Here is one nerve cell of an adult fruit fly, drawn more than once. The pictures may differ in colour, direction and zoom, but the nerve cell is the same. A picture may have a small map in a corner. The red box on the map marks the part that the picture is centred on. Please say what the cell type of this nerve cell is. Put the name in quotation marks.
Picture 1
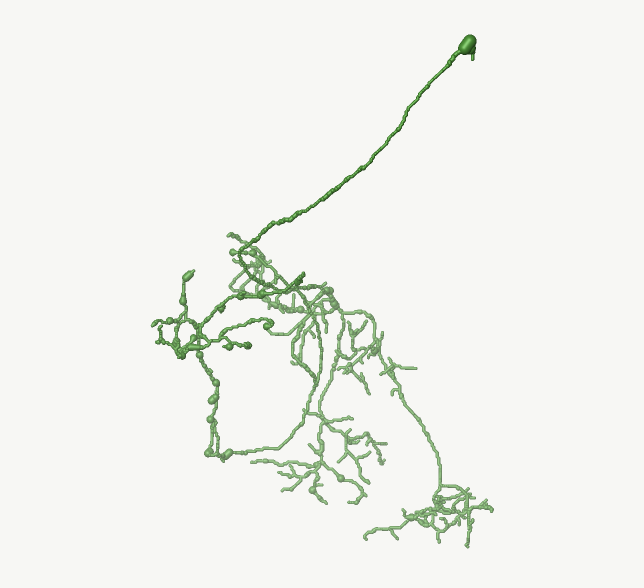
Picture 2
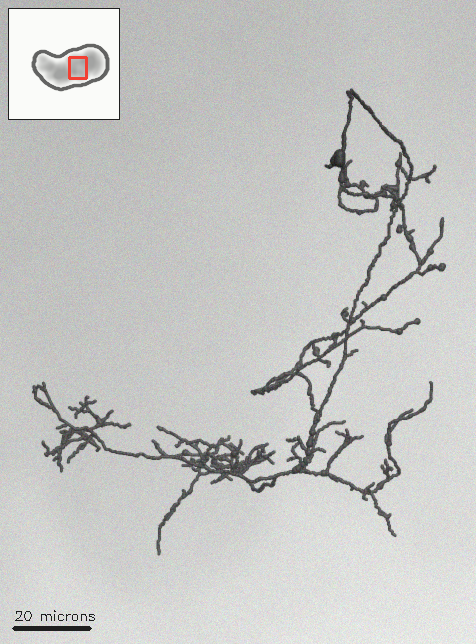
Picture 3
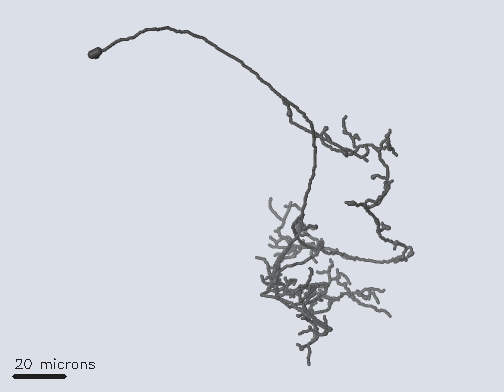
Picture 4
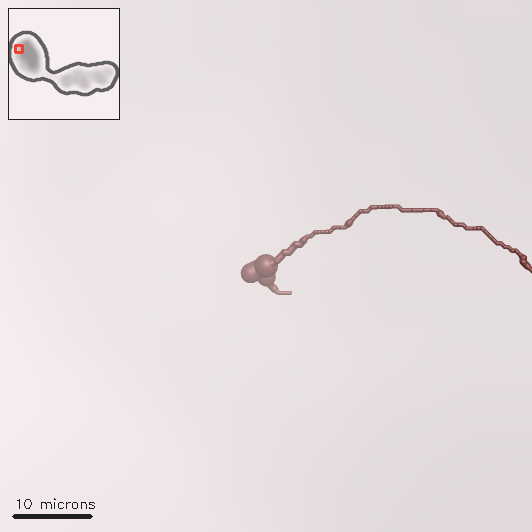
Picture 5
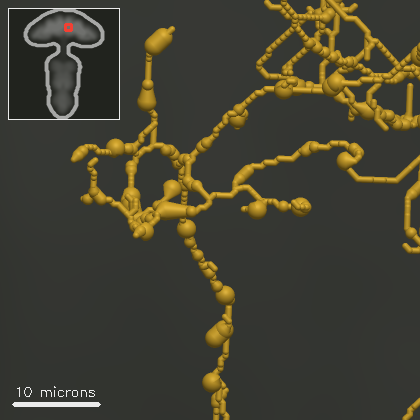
"SAD009"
